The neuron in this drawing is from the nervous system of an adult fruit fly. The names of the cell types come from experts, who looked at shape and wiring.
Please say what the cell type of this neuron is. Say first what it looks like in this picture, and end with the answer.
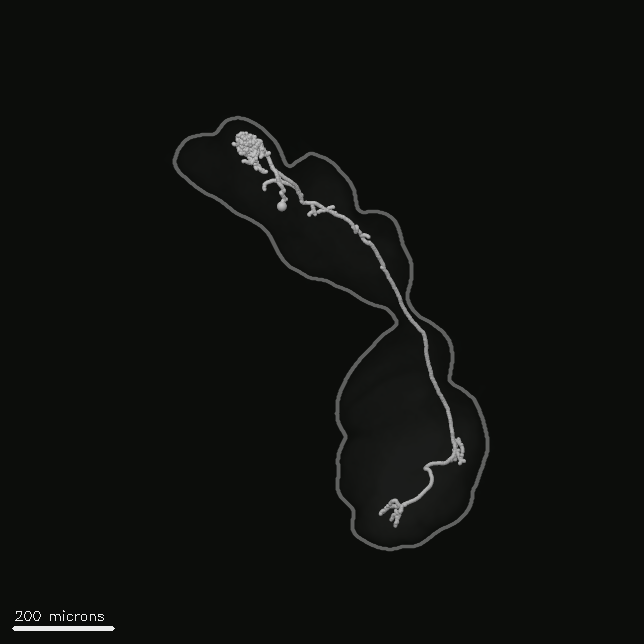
By the scale bar it is about 800 microns tall in this view. In this view it is taller than it is wide. Its broad class is ascending neuron. It is of cell type AN17A062.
